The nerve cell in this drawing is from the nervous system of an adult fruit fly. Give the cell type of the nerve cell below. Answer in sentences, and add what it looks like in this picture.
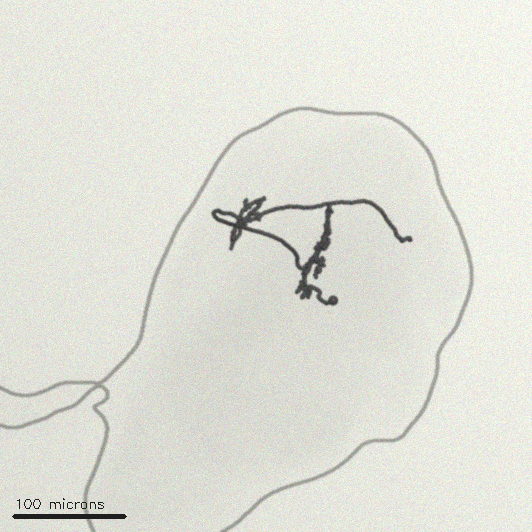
Its cell type is MeTu4c. Its broad class is visual projection neuron. The cell body is in the middle of the picture. By the scale bar it is about 180 microns wide in this view.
